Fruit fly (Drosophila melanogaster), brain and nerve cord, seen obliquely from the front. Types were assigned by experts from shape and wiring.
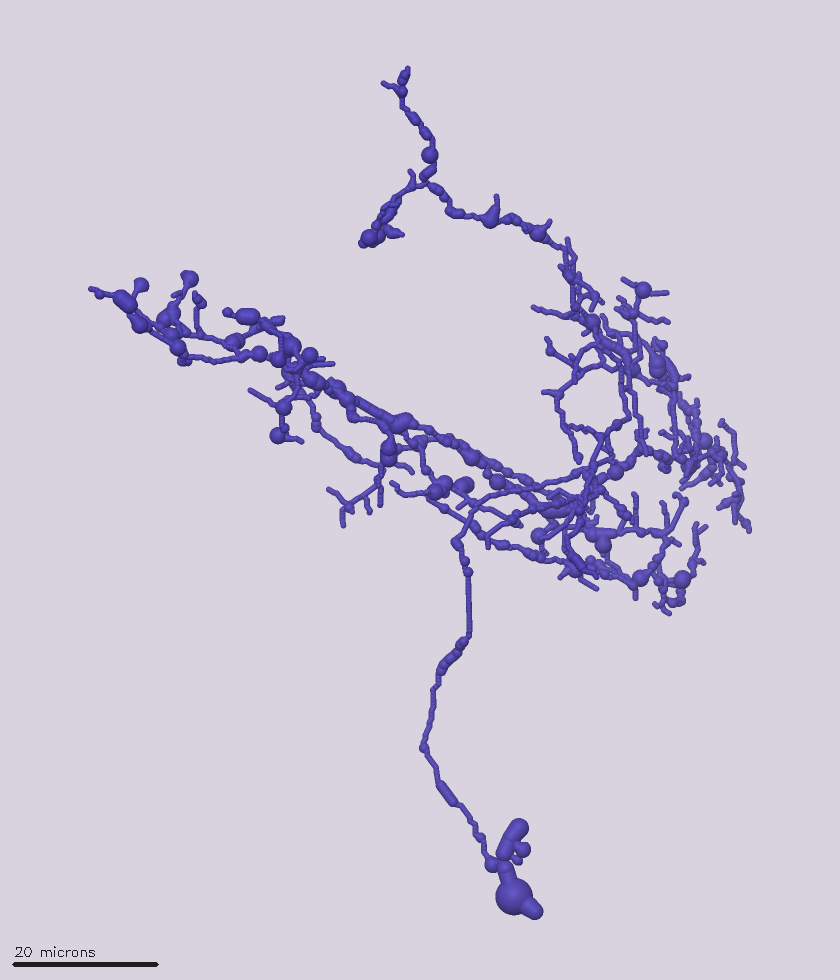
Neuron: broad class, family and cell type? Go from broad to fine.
central-brain intrinsic neuron; hemilineage LB3; GNG422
